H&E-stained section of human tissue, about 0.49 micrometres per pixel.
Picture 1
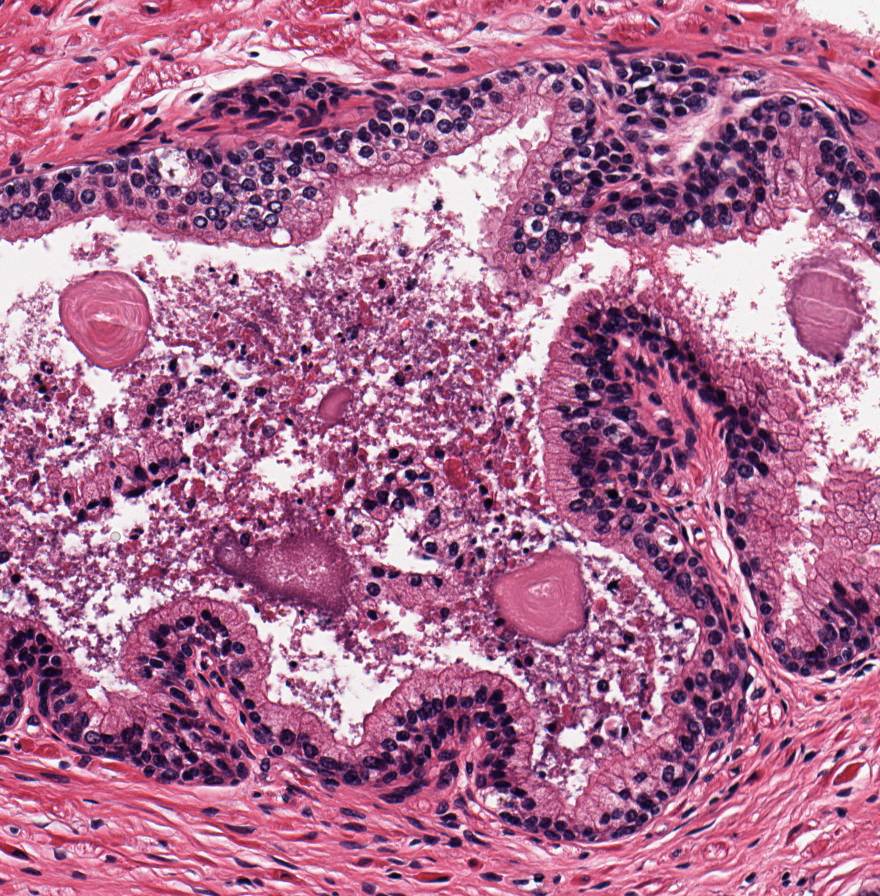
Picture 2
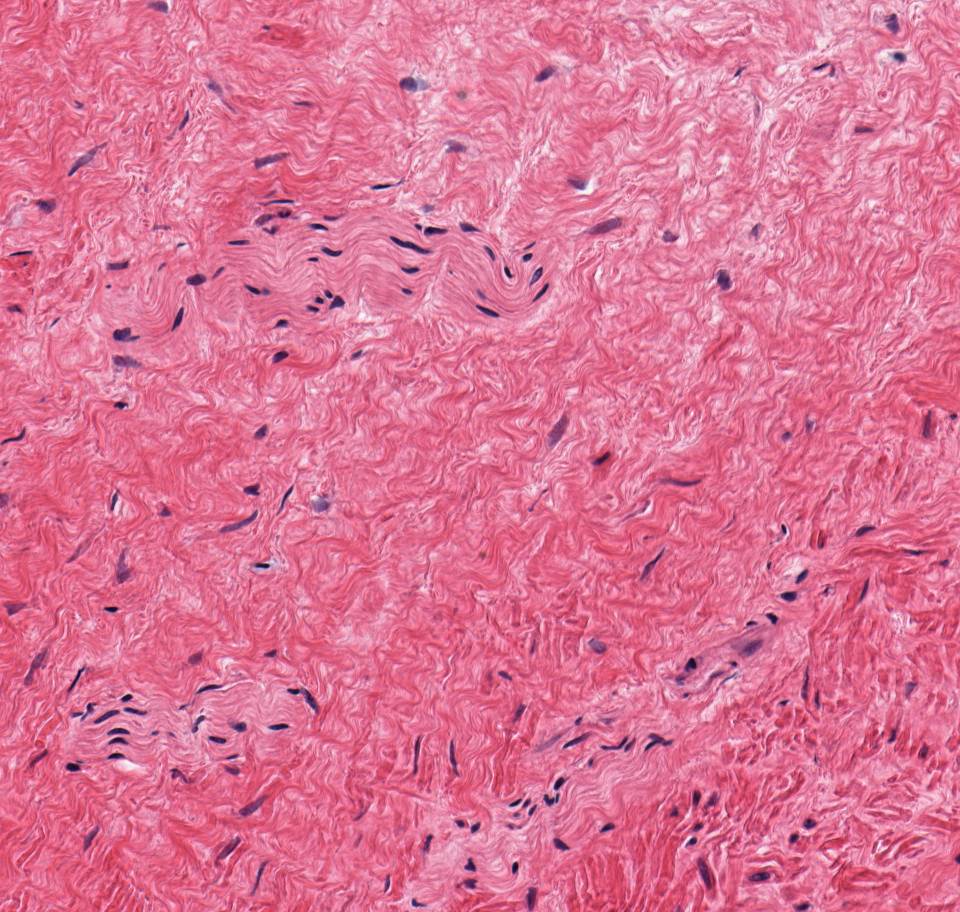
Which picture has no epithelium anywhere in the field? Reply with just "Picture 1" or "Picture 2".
Picture 2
